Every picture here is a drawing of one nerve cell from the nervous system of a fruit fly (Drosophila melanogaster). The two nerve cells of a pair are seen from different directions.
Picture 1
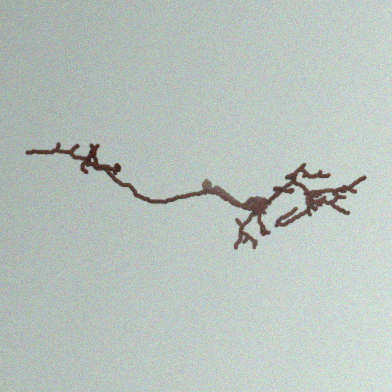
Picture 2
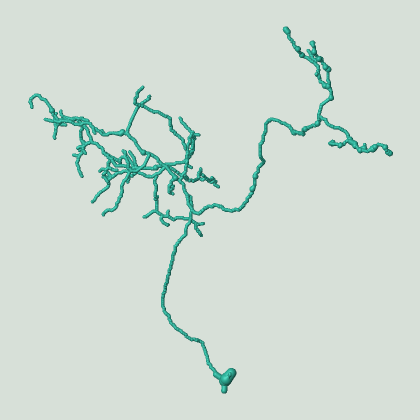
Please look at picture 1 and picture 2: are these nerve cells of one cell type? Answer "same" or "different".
same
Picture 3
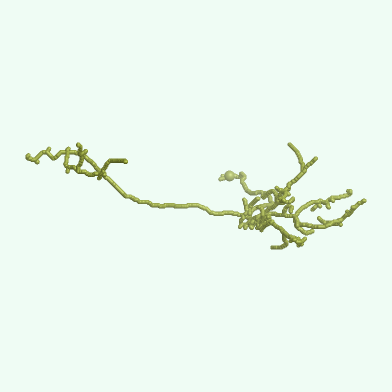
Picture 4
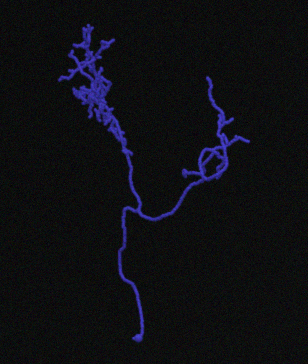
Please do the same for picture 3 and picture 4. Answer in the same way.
different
